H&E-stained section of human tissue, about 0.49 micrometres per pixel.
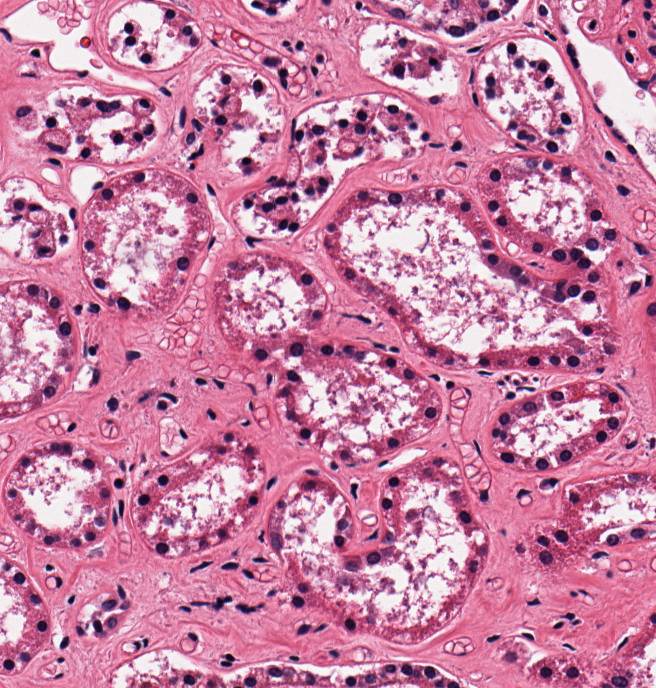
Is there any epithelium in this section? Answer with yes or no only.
Yes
